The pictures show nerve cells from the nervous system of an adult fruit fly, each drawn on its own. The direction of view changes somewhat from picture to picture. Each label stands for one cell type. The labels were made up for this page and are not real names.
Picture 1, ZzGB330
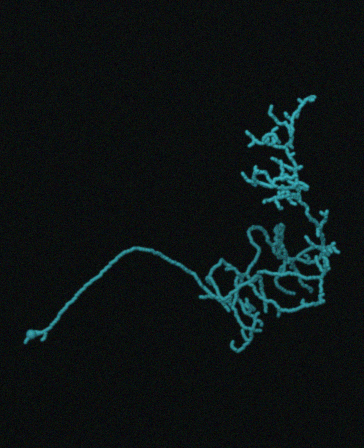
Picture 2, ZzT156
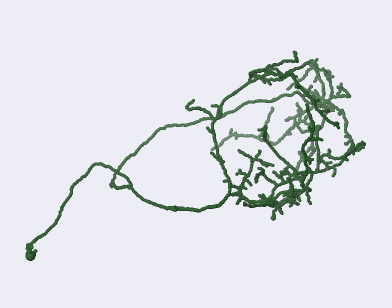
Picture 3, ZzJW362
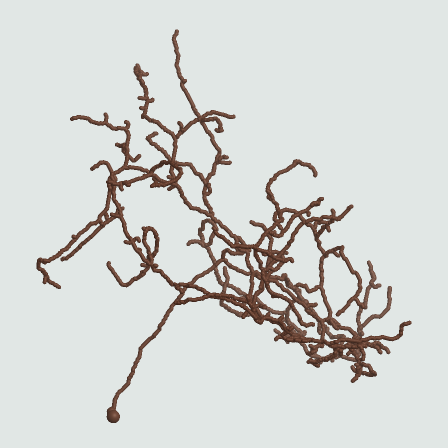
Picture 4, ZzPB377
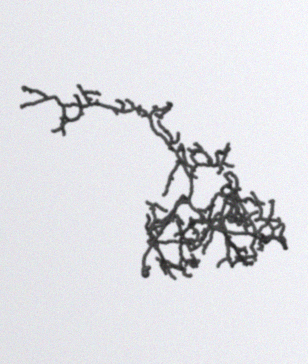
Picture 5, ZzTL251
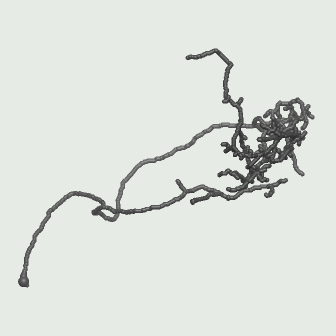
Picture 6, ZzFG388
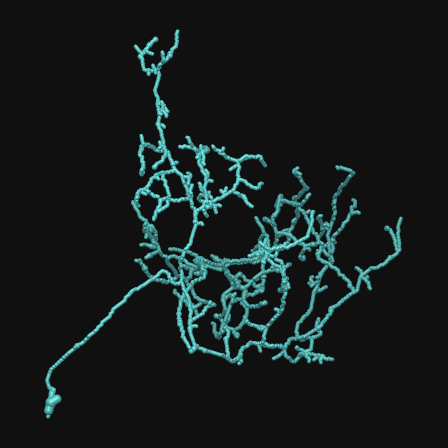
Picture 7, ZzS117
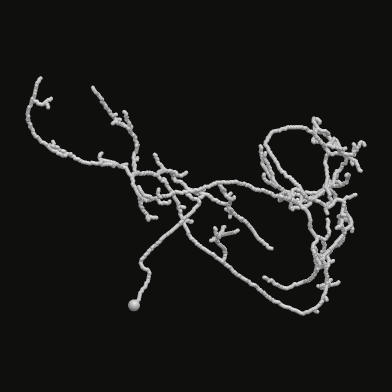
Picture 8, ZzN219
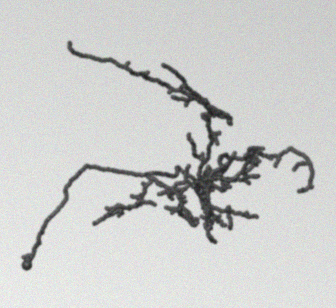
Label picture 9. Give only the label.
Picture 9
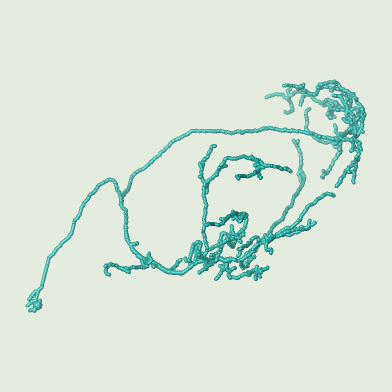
ZzT156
